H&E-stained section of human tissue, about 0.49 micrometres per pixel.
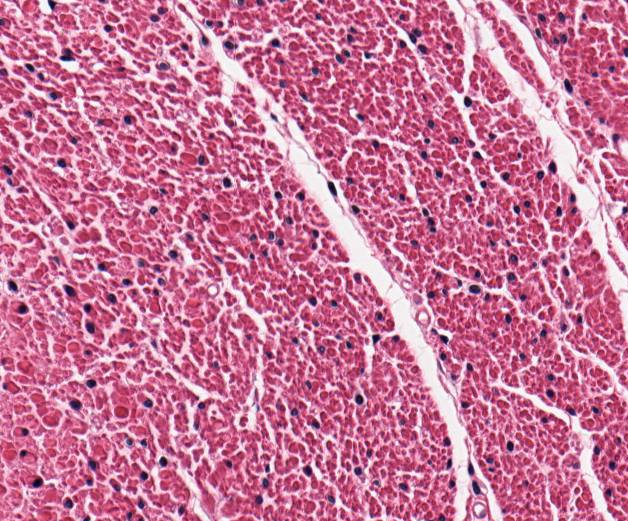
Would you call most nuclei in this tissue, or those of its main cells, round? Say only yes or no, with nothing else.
Yes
